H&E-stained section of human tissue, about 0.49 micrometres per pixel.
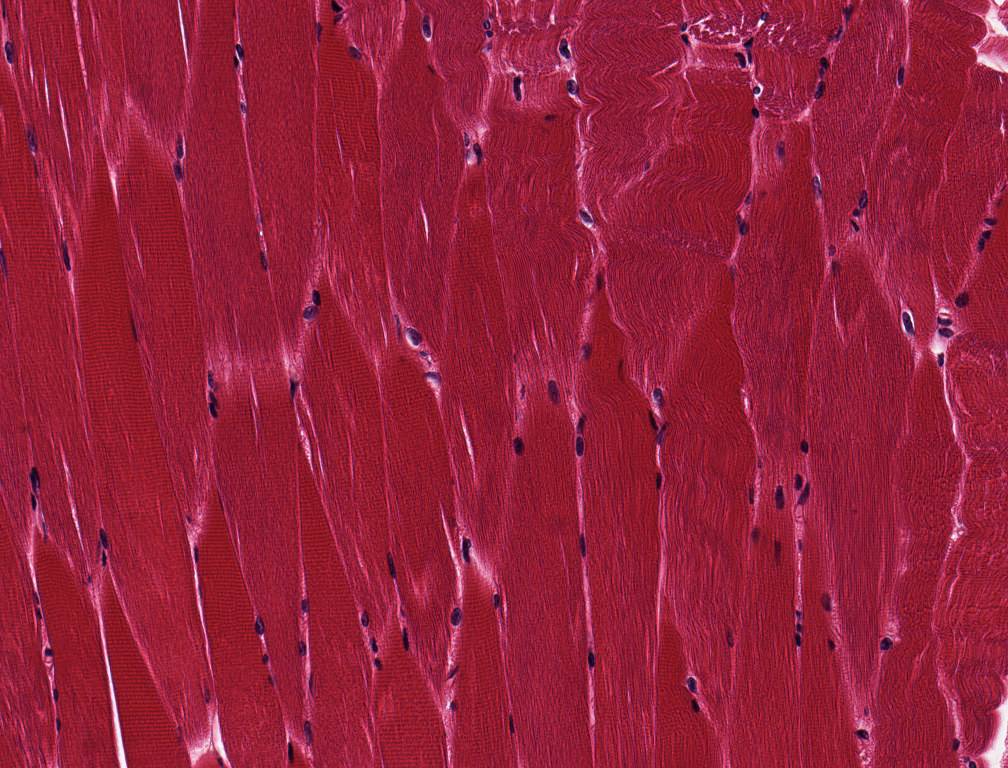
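Skeletal muscle. Long, parallel fibres run roughly vertically across the whole field. Nuclei at the fibre edges, not centres; small, dark purple, oval to spindle-shaped, elongated along the fibres. Fibre cytoplasm deeply and evenly red with eosin.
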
